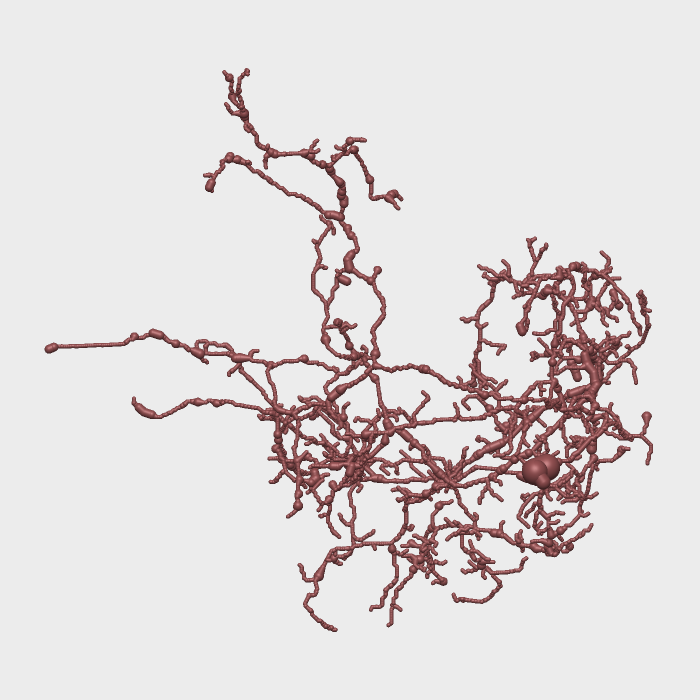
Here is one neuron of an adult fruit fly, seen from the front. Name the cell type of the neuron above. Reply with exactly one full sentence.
Belonging to the cell type AVLP285 is this neuron.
